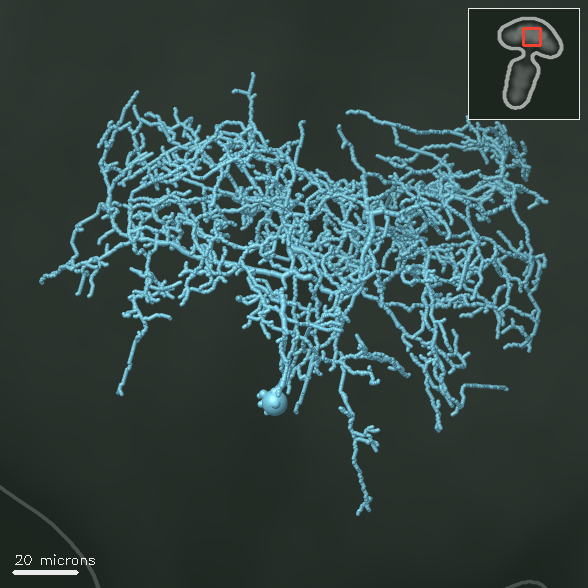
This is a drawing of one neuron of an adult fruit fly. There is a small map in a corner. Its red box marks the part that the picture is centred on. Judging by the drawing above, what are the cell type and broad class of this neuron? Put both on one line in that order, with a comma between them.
GNG043, central-brain intrinsic neuron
